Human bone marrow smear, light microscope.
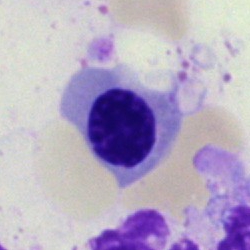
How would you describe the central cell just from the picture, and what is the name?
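Look first at the outline: it is irregular and angular, not round, and its lower edge tapers to a point. The cytoplasm is pale blue and is widest on the left side of the nucleus. This cell is an erythroblast.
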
